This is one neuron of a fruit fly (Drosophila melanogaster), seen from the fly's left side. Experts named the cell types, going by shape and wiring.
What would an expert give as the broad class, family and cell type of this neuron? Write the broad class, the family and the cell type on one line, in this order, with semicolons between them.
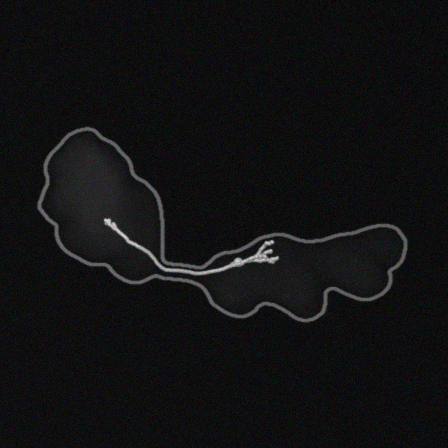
sensory neuron ascending to the brain; class mechanosensory proprioceptive; SApp20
